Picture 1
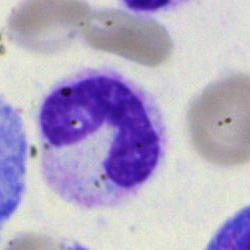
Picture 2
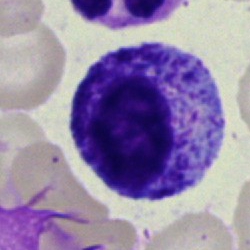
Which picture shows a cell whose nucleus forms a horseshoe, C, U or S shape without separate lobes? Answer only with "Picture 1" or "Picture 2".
Picture 1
